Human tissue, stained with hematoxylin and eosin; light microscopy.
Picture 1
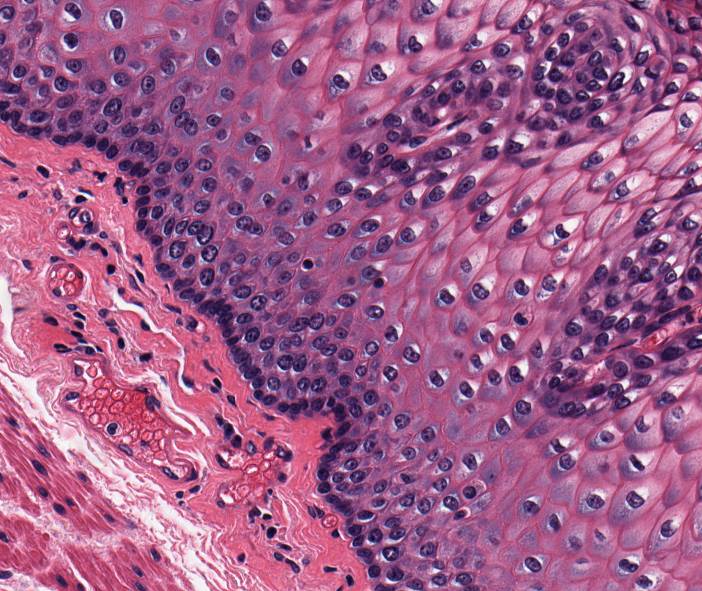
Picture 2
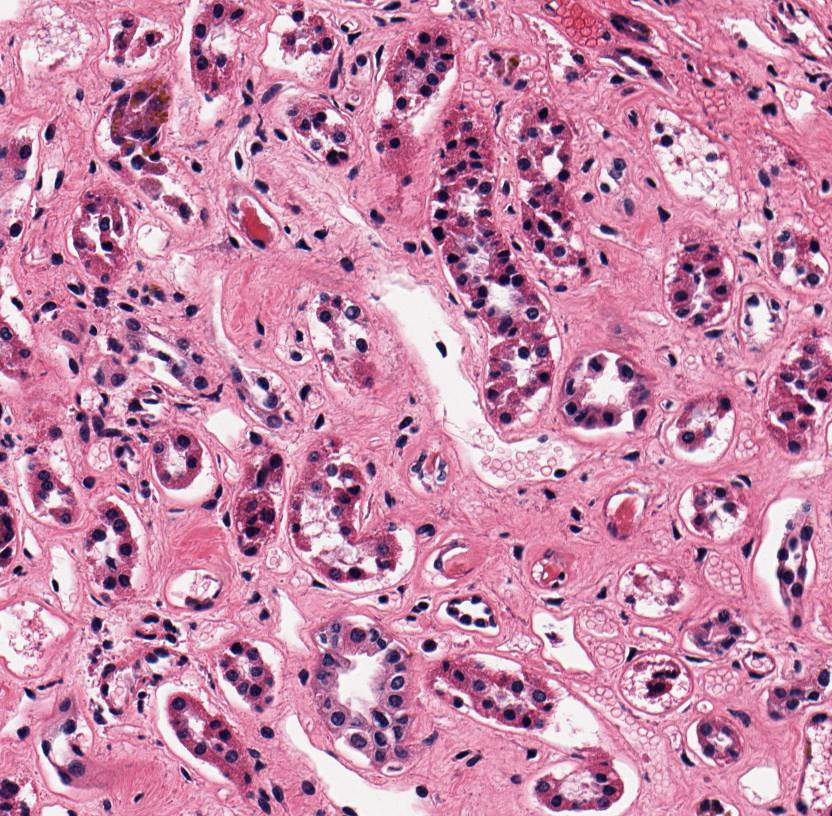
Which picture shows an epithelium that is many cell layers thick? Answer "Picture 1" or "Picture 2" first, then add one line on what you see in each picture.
Picture 1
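Picture 1: A stratified squamous epithelium fills the upper and right part of the field, with connective tissue in the lower left corner.
Picture 2: The tubules are lined by a single layer of cuboidal cells with round dark nuclei and pink cytoplasm.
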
